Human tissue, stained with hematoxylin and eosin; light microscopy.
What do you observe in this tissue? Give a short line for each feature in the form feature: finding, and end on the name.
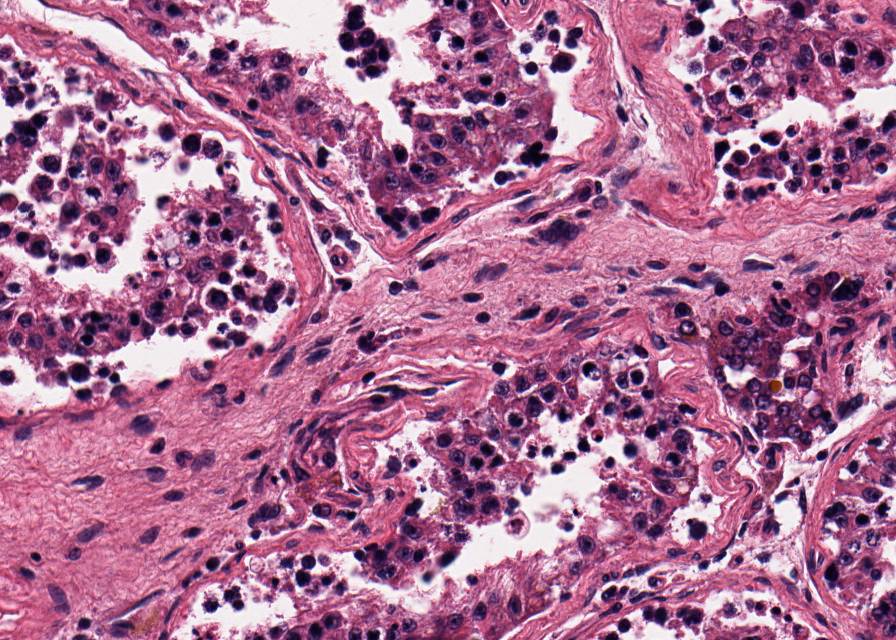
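Compartments: rounded or irregular, packed with loose round cells
Between them: bands of pink fibrous tissue
Broadest band: runs diagonally, lower left toward upper right
Nuclei: round, dark purple, often ringed by thin granular pinkish-purple cytoplasm
Band nuclei: scattered, spindle-shaped, aligned with the fibres
Name: testis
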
